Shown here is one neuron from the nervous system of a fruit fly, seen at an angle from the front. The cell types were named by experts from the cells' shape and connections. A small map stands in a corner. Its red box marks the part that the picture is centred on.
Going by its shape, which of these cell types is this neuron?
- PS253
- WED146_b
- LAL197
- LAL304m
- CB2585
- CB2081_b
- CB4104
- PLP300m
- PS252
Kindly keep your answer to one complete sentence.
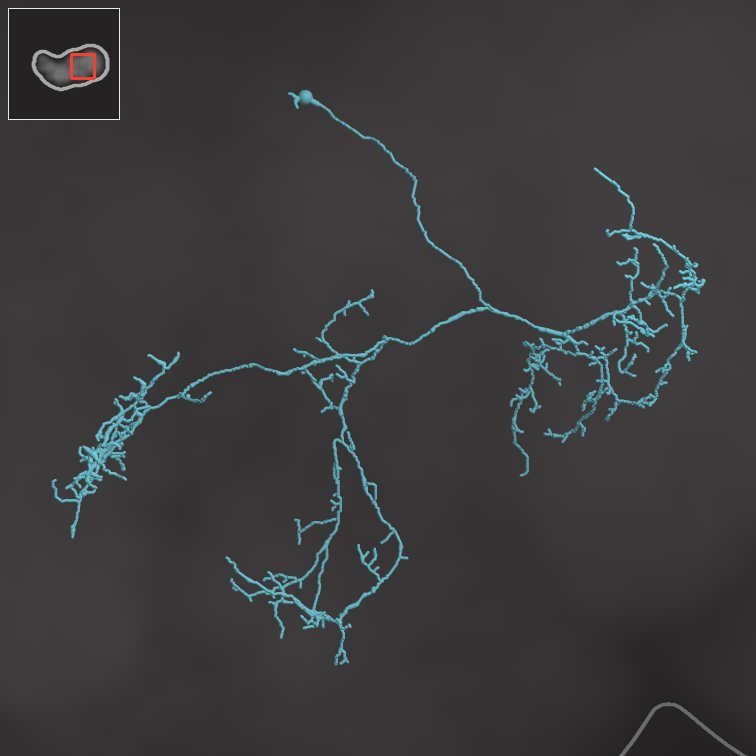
Of the cell type LAL197 is this neuron.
